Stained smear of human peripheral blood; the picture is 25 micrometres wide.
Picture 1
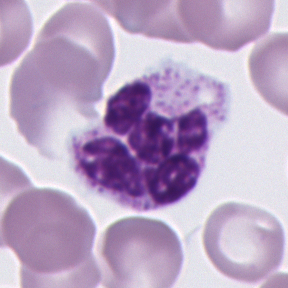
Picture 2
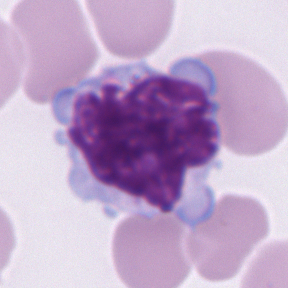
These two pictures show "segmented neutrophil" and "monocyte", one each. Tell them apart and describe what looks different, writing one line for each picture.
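Picture 1: segmented neutrophil. Fine pinkish-violet granules are scattered through the cytoplasm.
Picture 2: monocyte. No granules can be seen in the cytoplasm.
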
